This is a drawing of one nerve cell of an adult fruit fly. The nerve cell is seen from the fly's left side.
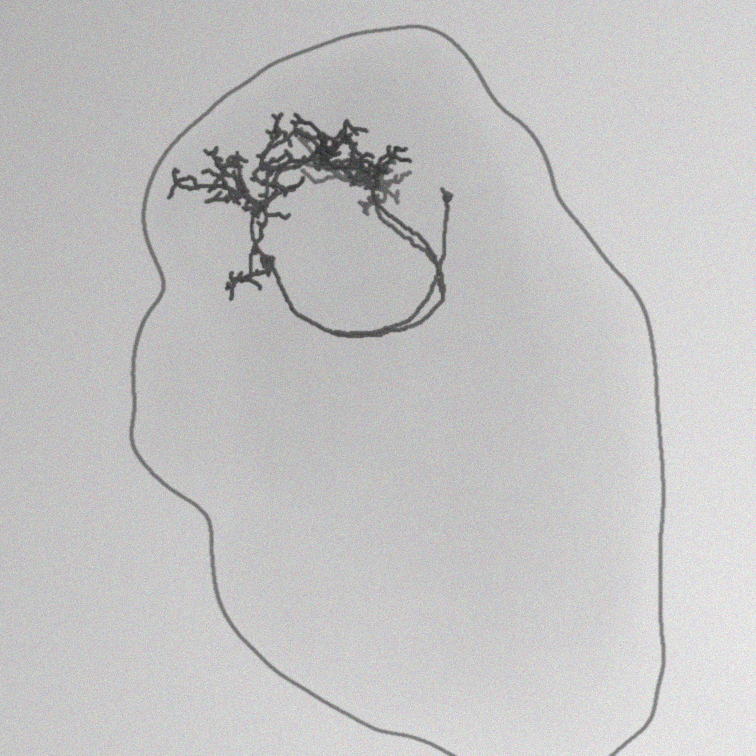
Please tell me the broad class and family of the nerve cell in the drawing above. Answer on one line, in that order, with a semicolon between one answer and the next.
central-brain intrinsic neuron; hemilineage DM1_antero_dorsal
